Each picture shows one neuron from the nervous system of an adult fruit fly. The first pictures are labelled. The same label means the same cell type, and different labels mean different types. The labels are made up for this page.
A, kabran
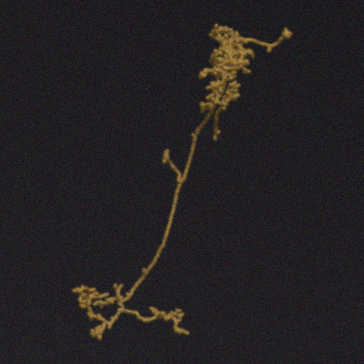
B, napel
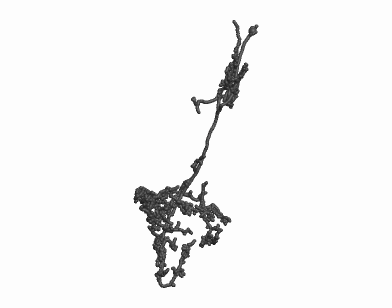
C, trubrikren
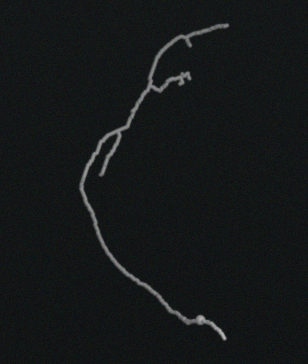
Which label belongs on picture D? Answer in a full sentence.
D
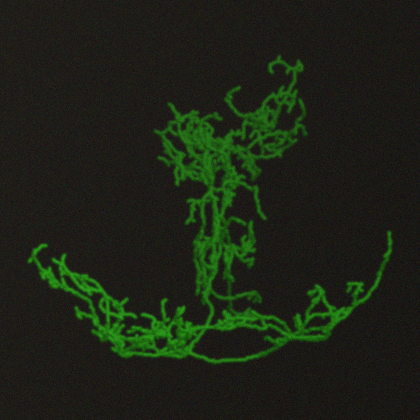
It belongs to napel.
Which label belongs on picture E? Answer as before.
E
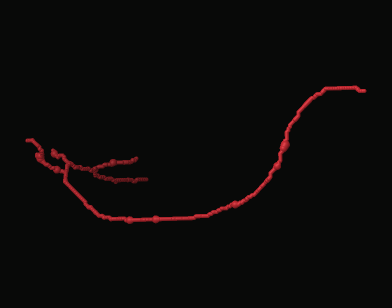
It belongs to trubrikren.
